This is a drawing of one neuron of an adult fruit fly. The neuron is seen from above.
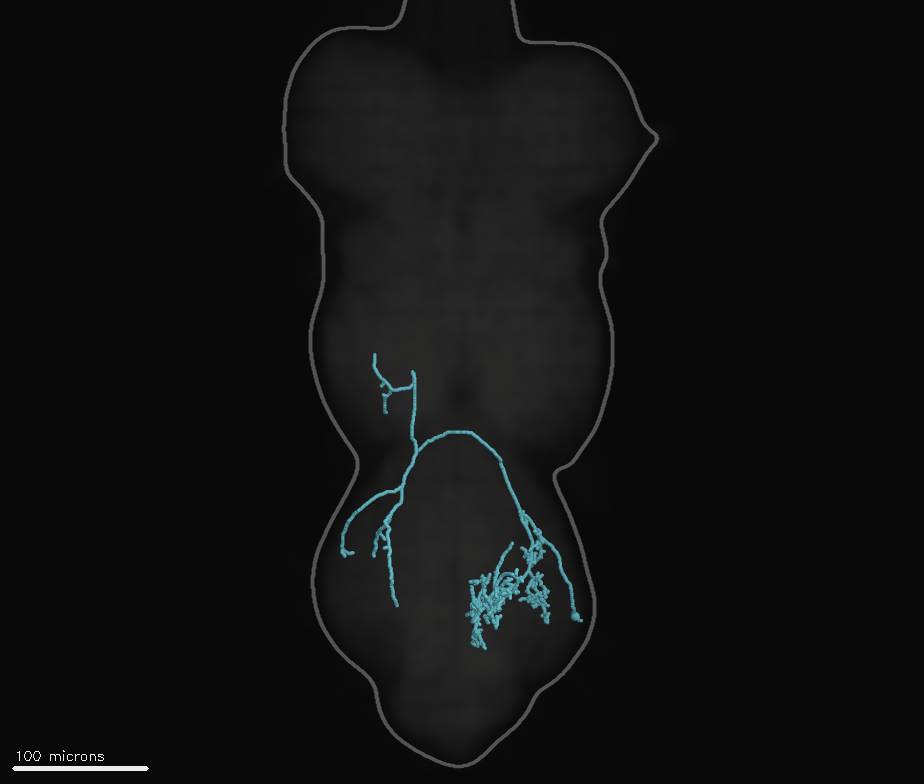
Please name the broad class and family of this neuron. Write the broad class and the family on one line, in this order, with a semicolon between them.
nerve-cord intrinsic neuron; hemilineage 08B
